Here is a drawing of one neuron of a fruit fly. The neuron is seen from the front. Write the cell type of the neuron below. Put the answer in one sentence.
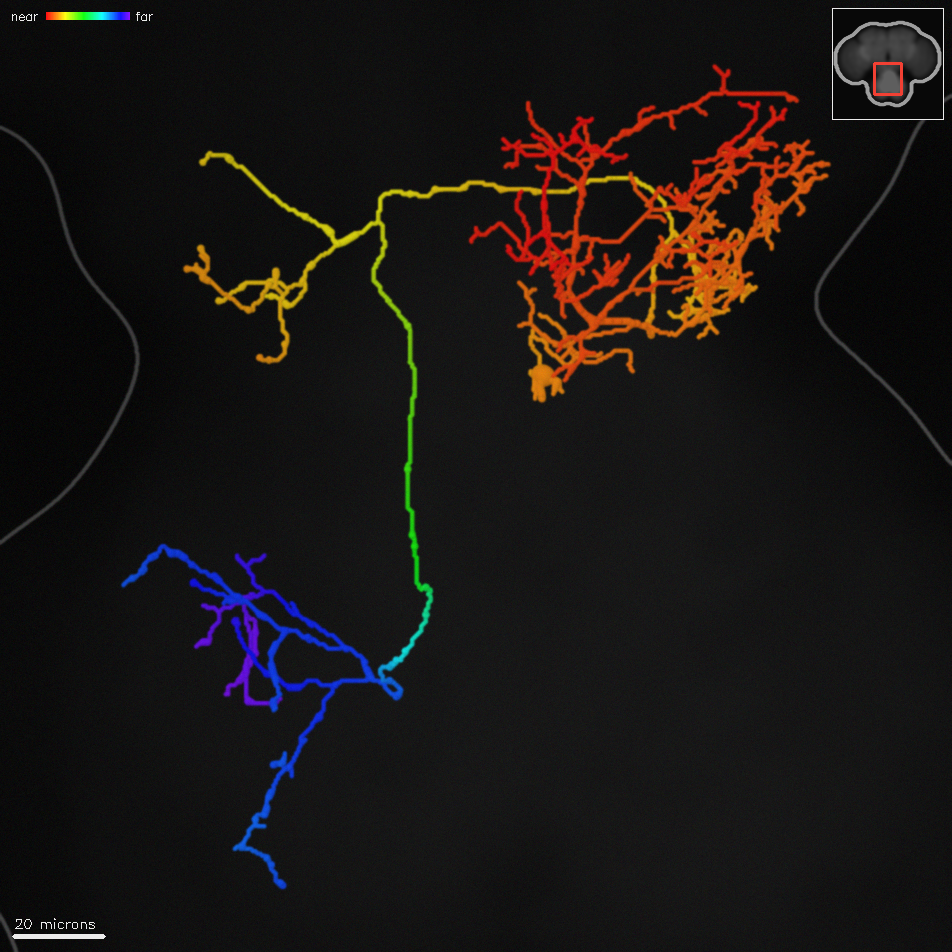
The cell type is DNg47.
